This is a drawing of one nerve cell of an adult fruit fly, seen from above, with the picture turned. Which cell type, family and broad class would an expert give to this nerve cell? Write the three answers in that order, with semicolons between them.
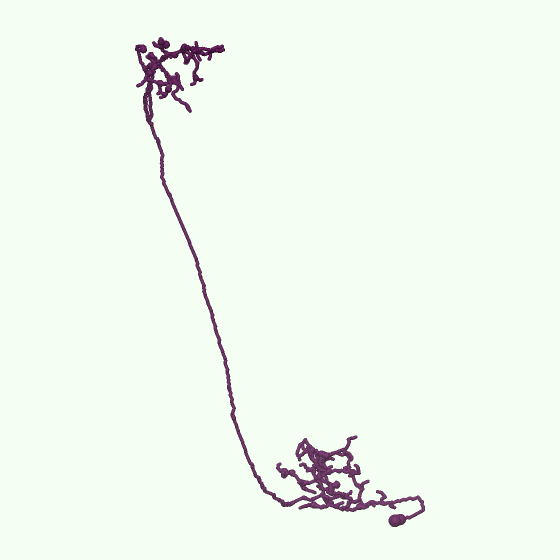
Tm31; Tm; optic-lobe intrinsic neuron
